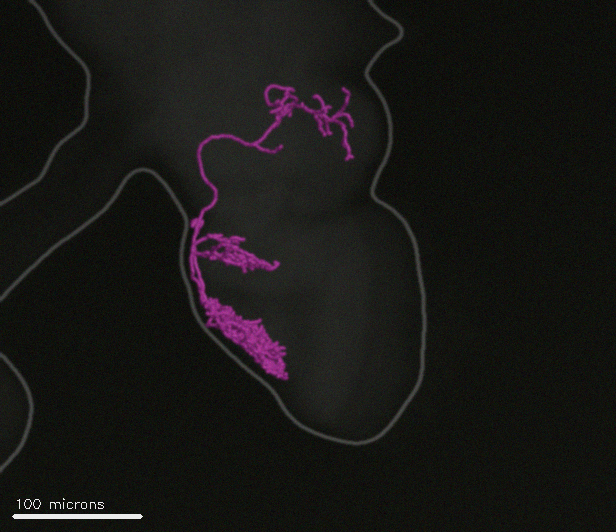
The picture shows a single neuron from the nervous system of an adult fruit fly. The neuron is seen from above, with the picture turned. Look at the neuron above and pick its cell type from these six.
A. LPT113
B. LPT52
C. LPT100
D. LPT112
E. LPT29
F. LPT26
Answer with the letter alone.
E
